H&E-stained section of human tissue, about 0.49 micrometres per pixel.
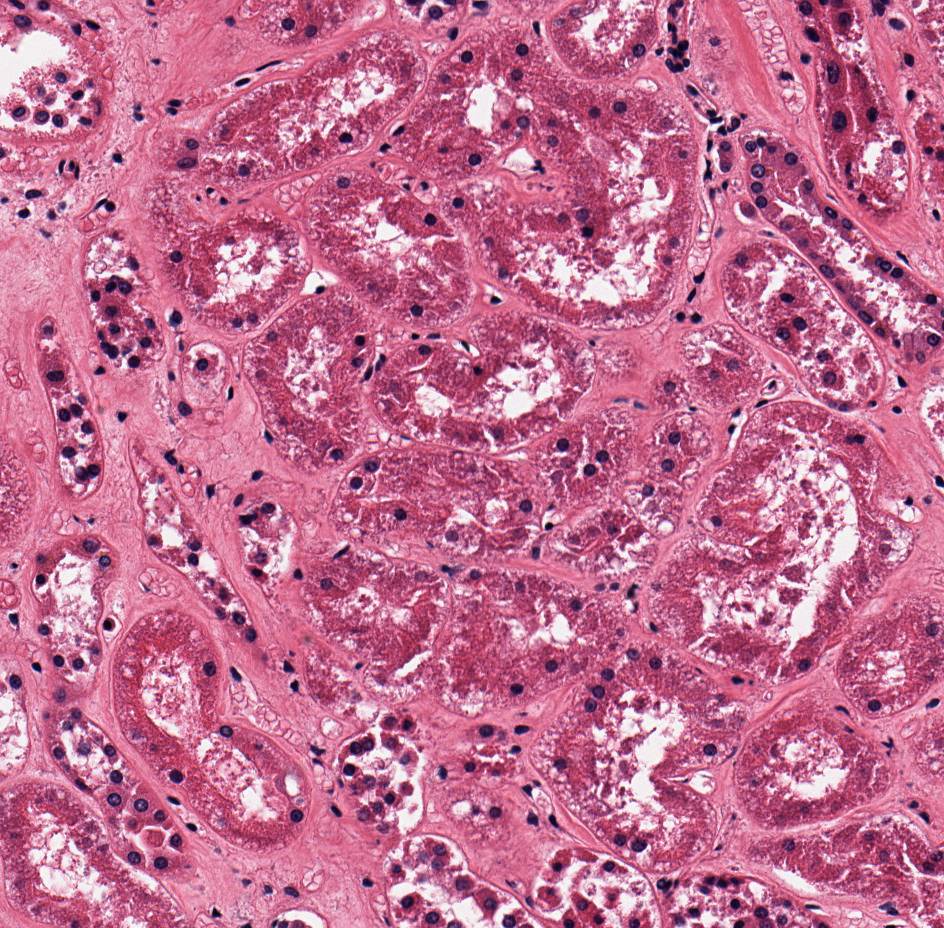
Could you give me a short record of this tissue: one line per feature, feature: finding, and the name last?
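Lining nuclei: small, round, dark, toward base, well apart
Left and bottom tubules: smaller, paler vacuolated cytoplasm, nuclei more crowded than central ones
Interstitium: pink, fibrous; thin centrally, broader toward left
Interstitial nuclei: scattered, elongated, dark
Name: renal cortex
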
